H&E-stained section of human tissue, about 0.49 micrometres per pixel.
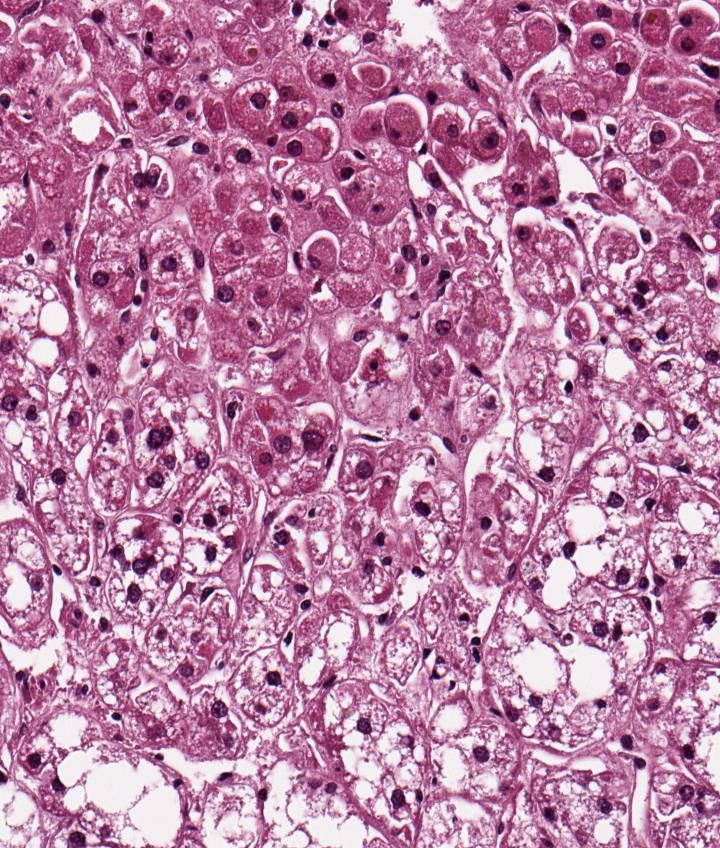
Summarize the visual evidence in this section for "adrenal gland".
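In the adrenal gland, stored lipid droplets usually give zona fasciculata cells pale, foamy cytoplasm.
That fits the clear vacuoles of the lower cells here, which vary in size, some large enough to fill much of a cell. Beyond that, simply look: the main cells are large and polygonal, with round, central nuclei, and sit in nests and cords between thin channels lined by flat, elongated nuclei. In the pink upper cells, many nuclei carry a distinct dark nucleolus.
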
